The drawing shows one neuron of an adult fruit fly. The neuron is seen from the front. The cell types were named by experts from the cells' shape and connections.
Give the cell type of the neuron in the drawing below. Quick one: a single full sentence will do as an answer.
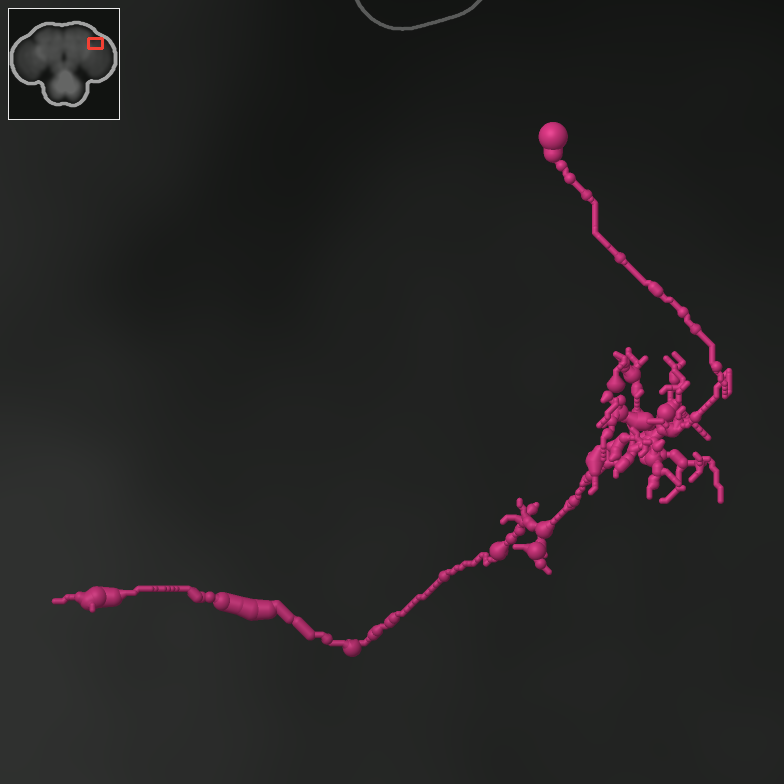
This neuron is given the cell type Tm4.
